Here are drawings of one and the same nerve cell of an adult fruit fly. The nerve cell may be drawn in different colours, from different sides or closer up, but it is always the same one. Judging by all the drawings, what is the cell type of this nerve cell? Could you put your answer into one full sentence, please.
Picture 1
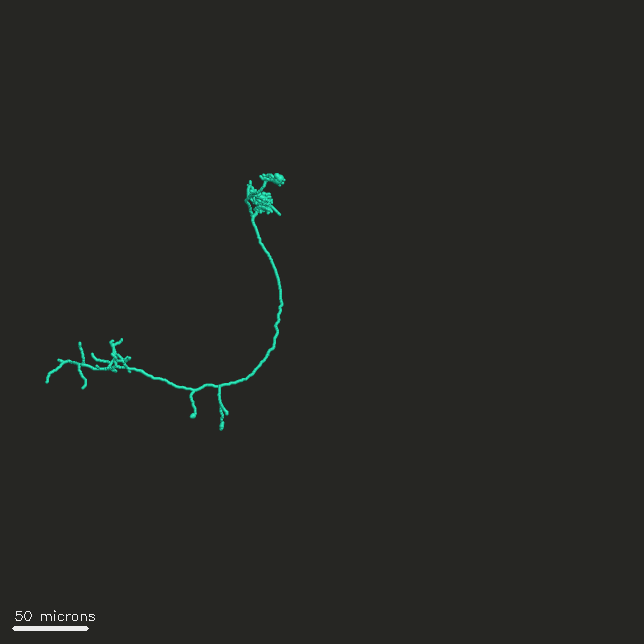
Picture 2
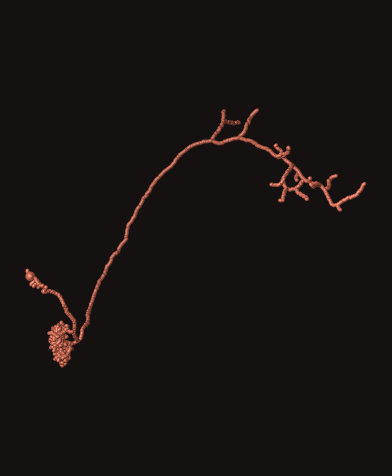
By its cell type, the nerve cell is VM7v_adPN.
